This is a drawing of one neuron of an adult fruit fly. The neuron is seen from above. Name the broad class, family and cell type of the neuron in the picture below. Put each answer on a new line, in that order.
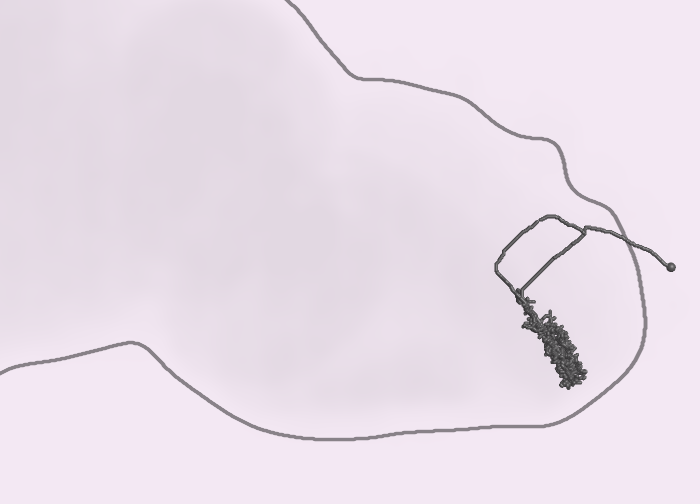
visual projection neuron
MeVP
MeVP6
